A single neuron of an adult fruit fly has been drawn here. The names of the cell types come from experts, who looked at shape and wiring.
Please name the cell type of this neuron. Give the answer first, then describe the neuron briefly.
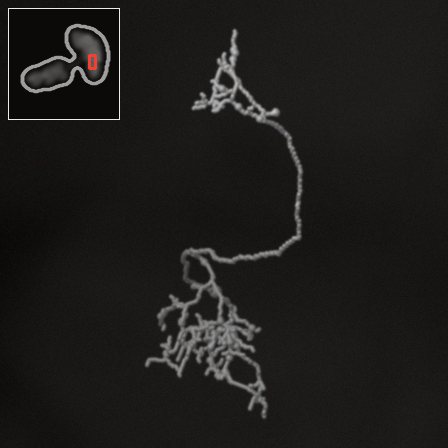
Its cell type is LoVP7. This is a visual projection neuron. It lies in the brain. Dozens of branch ends can be seen.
